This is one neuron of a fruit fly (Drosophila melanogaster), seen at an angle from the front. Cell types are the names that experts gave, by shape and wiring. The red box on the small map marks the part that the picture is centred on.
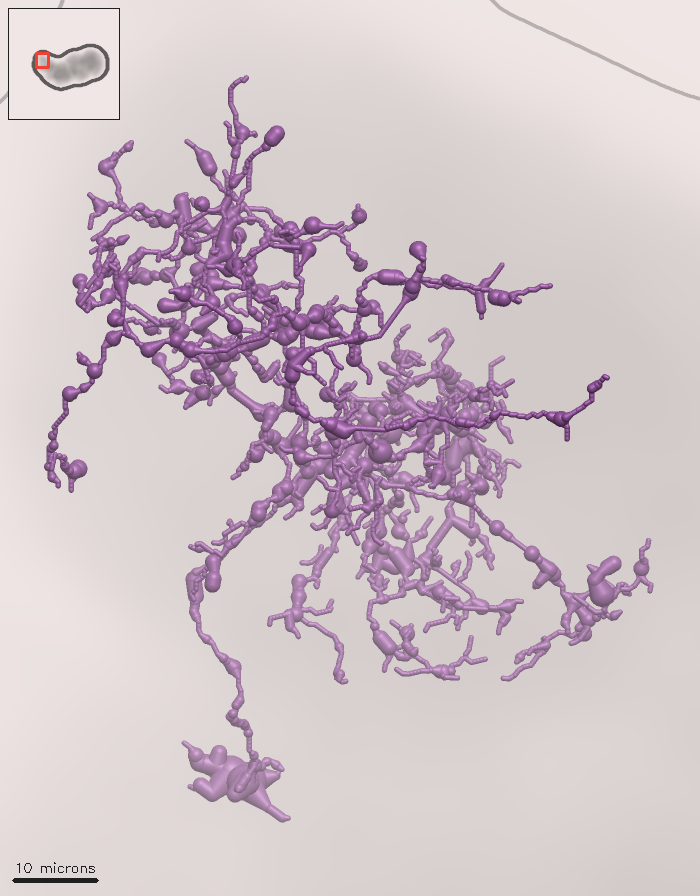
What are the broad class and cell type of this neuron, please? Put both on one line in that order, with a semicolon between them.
nerve-cord intrinsic neuron; INXXX258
